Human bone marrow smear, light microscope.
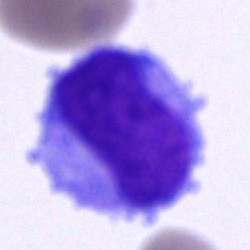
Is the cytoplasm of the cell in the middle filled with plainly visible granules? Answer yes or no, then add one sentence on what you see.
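No. No granules can be seen in the cytoplasm.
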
